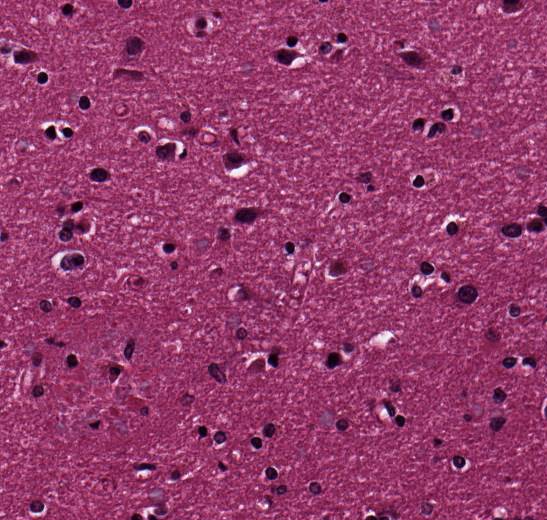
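Cerebral cortex, haematoxylin and eosin stained section. A pink, finely granular and fibrillary background fills the whole field without any organized units. Small, round, darkly stained nuclei are scattered fairly evenly throughout. No epithelium, glands, large vessels or fat cells are present.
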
